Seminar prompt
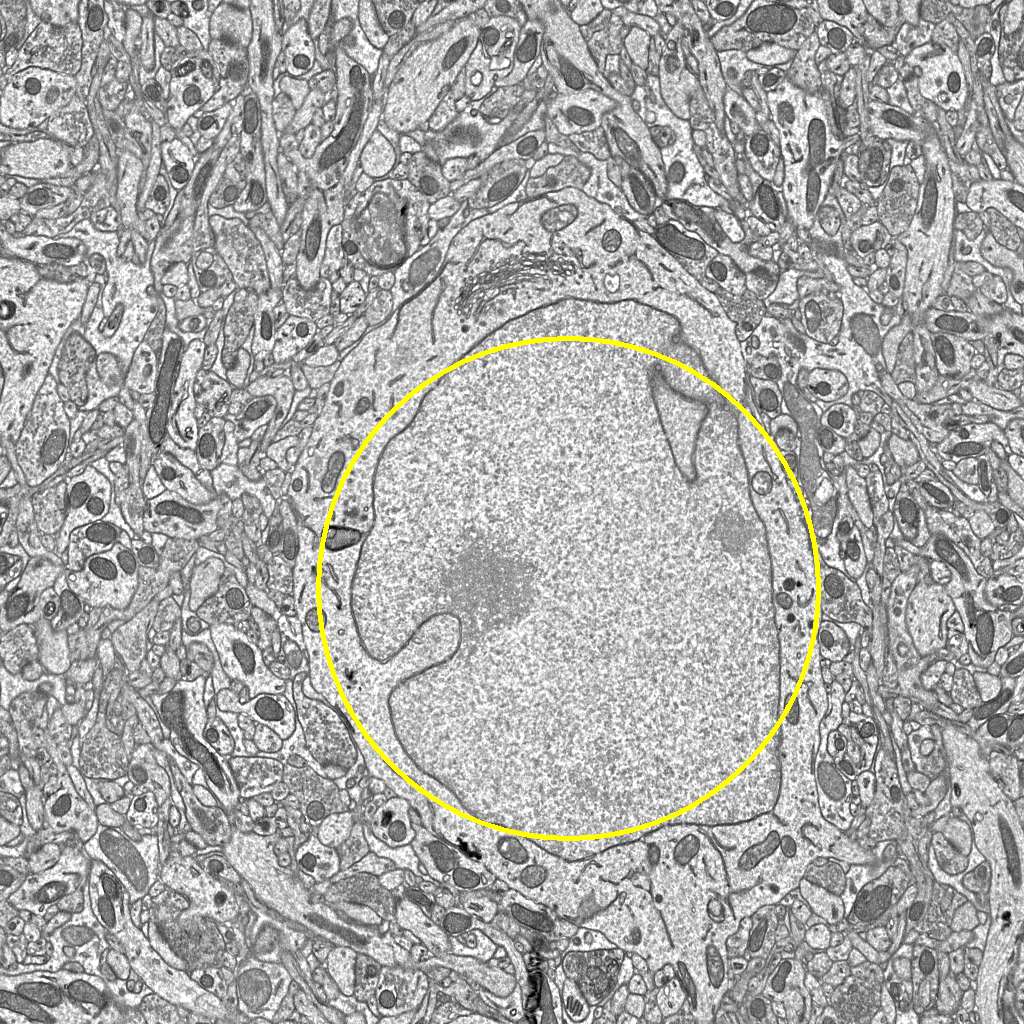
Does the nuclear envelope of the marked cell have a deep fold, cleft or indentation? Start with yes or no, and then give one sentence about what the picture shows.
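Yes. The nuclear envelope folds deeply inward on the lower left side of the nucleus.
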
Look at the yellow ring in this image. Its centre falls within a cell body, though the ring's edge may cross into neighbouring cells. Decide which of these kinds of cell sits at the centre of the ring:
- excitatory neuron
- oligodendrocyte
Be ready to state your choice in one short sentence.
The kind of cell at the ring's centre is an excitatory neuron.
